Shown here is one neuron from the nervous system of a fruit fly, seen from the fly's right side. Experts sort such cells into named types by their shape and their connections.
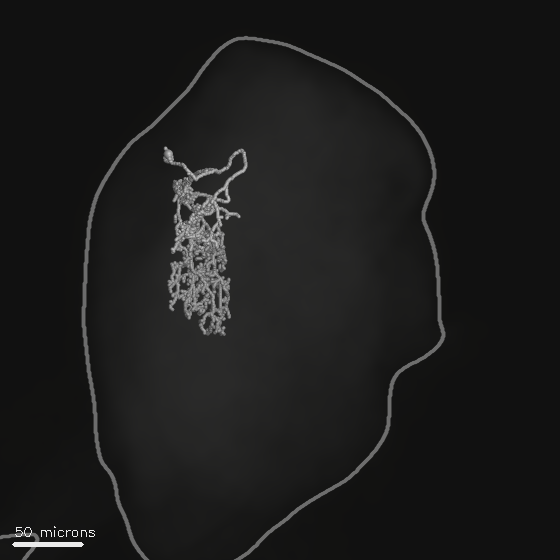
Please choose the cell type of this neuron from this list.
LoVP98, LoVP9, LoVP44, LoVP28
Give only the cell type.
LoVP28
